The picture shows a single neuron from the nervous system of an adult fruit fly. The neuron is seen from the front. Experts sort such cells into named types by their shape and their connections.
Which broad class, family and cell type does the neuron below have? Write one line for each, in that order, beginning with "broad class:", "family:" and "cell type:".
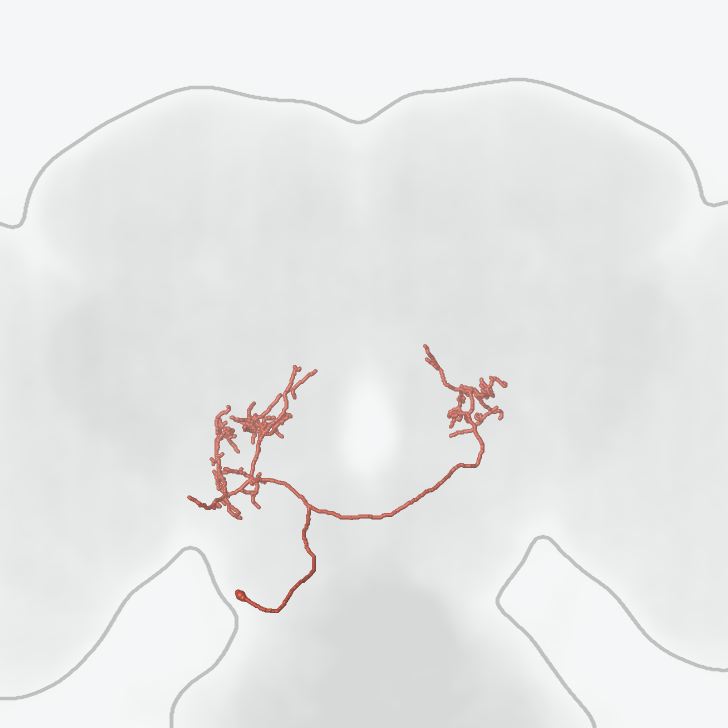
broad class: central-brain intrinsic neuron
family: hemilineage MX7
cell type: PS351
